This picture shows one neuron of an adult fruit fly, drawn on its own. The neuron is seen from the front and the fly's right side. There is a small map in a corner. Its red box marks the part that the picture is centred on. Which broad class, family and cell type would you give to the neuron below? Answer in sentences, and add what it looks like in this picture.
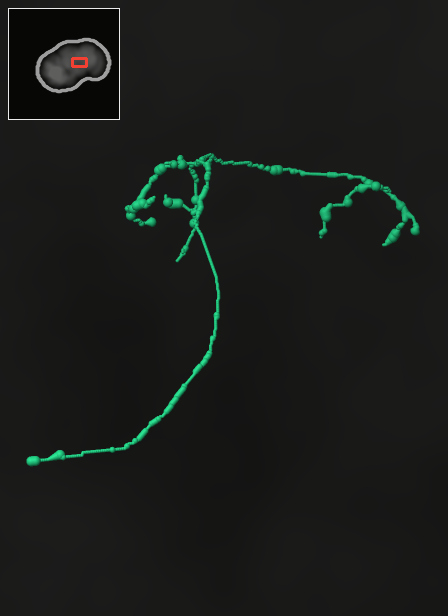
It is a sensory neuron entering the brain. Its family is called class olfactory. Its cell type is ORN_DM1. The drawing shows no cell body. It has a dozen or fewer branch ends.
